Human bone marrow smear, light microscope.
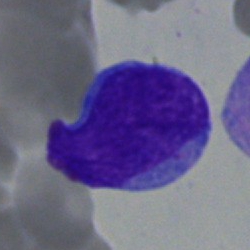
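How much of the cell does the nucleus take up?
Most of it.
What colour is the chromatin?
Deep purple, right through the nucleus.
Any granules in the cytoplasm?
None visible.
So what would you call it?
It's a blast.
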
